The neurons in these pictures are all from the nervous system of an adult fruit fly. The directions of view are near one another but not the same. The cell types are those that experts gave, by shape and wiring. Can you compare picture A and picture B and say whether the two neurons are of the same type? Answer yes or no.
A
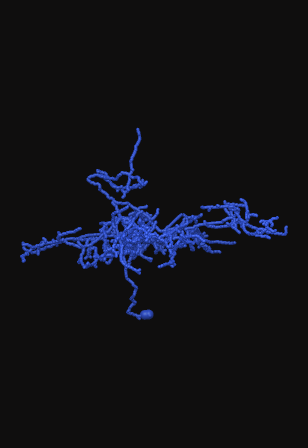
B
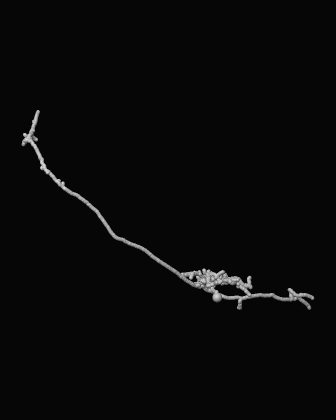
no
